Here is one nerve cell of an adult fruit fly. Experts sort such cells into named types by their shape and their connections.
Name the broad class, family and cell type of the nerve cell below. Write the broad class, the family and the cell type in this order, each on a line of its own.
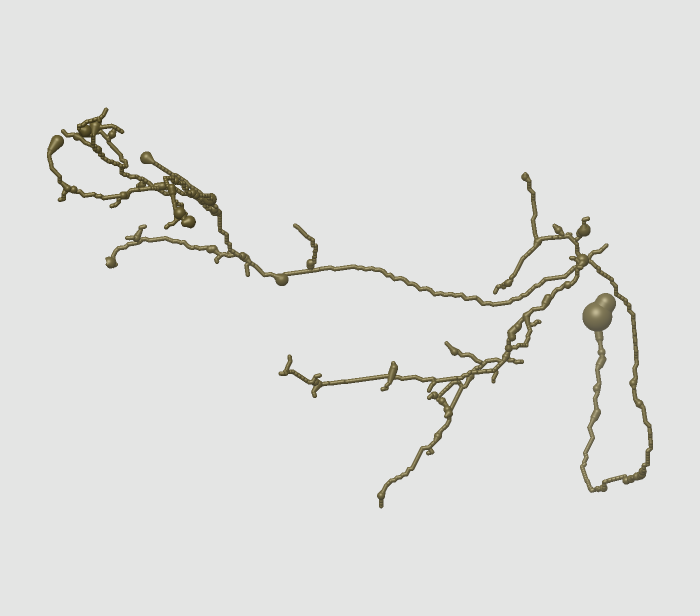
nerve-cord intrinsic neuron
hemilineage 20A.22A
IN20A.22A092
